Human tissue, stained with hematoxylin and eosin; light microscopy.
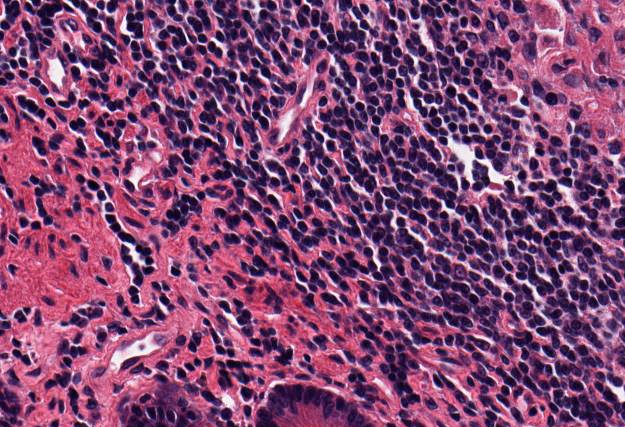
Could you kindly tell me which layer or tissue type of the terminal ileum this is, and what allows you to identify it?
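Most of this field is lymphoid tissue. A dense sheet of lymphocytes, most crowded in the centre and right, has small, round, dark-staining nuclei with scant cytoplasm.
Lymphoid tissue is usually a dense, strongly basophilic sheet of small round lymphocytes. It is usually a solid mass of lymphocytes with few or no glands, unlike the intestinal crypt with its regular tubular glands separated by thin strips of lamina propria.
Pink collagenous stroma with scattered spindle-shaped nuclei occupies the left side. Small thin-walled vessels with slit-like lumens lie among the lymphocytes, one elongated near the top centre.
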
